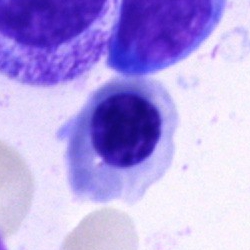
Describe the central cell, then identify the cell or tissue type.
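Nucleus set toward the top of the cell; chromatin dense, dark purple throughout; no nucleolus seen. Cytoplasm forms its widest band below the nucleus; no granules. Name: erythroblast.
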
